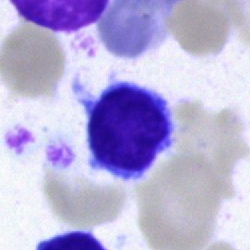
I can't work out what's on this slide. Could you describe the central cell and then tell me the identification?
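The nucleus occupies nearly the whole cell, and its chromatin stains dense and dark purple-blue throughout. Cytoplasm is limited to a scant deep blue rim. From the upper left edge, a small ragged blue tag of cytoplasm projects. The central cell is a lymphocyte.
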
